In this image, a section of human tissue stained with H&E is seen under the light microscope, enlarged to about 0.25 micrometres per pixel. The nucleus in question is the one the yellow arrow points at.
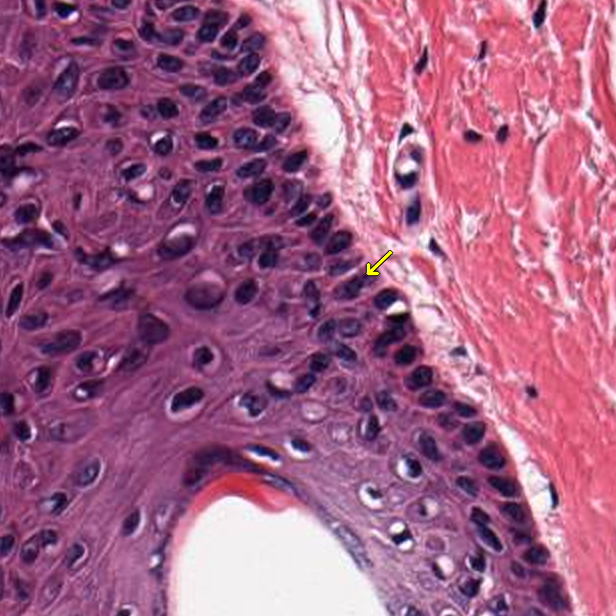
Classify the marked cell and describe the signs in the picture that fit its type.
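The marked cell is a keratinocyte. The nucleus is oval and stains dark, about the same size as the crowded nuclei beside it. Little cytoplasm surrounds the nucleus; it is purple-pink, and the nucleus fills much of the cell. It is packed side by side with other dark oval nuclei along that border. These nuclei are darker and more tightly crowded than the paler, rounder nuclei farther from the border.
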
